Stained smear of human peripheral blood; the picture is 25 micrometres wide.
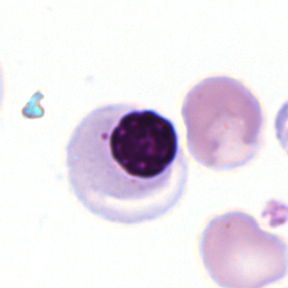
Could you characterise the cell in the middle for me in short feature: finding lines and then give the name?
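Nucleus: off-centre, sitting toward the upper right, I'd say.
Chromatin: very dark and dense, in coarse clumps.
Nucleoli: none that I can see.
Granules: no scattered ones in the cytoplasm.
Name: normoblast.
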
